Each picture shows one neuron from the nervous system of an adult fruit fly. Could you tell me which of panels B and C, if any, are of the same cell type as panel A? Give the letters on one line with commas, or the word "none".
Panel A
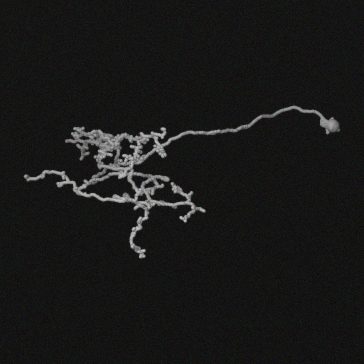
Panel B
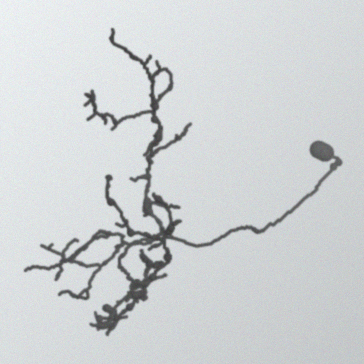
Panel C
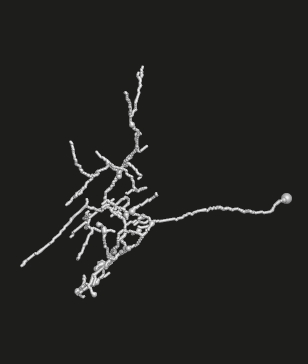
B, C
